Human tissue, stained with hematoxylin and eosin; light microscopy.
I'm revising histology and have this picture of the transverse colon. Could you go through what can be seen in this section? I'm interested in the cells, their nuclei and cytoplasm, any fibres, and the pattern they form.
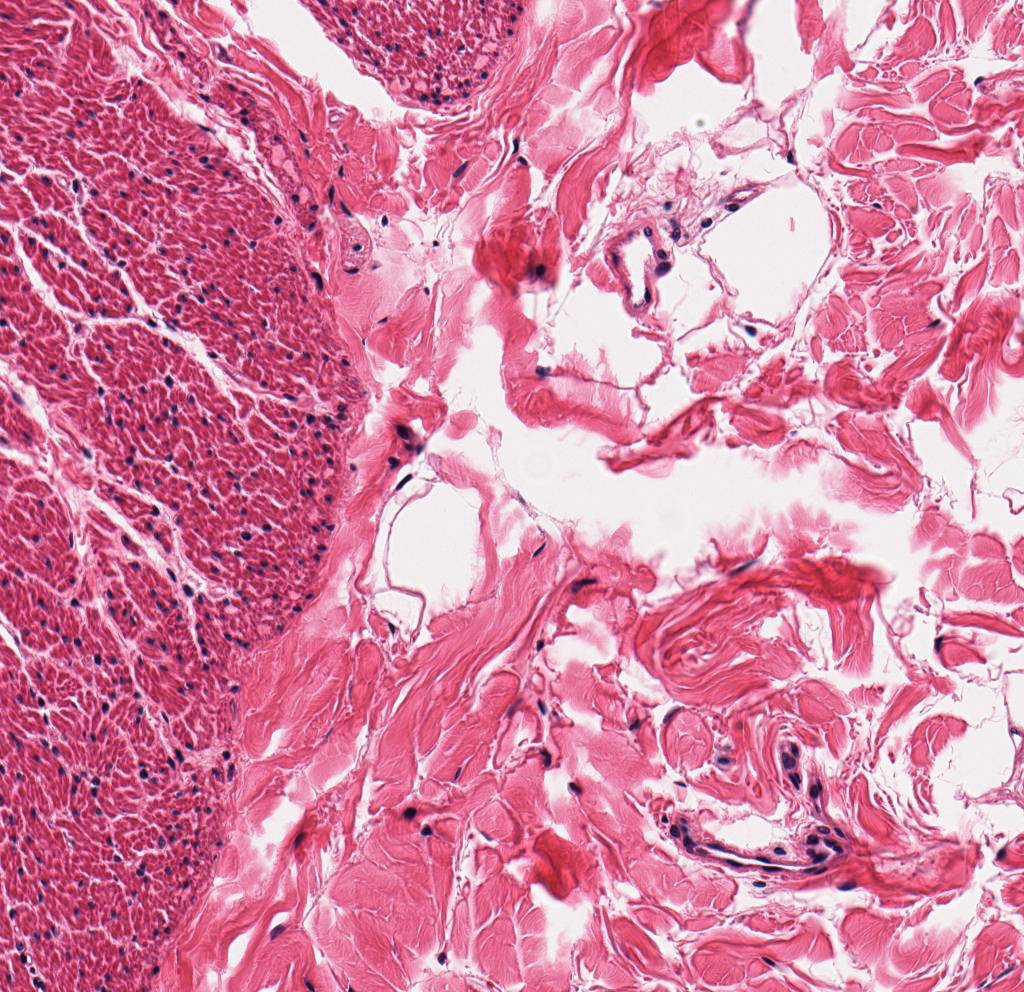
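A dense block of muscle occupies the left; loose fibrous tissue fills the remainder to the right. The muscle is cut mostly transversely, as small, closely packed pink profiles. Small dark nuclei are evenly scattered through it. Among the collagen bundles, nuclei are sparse.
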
